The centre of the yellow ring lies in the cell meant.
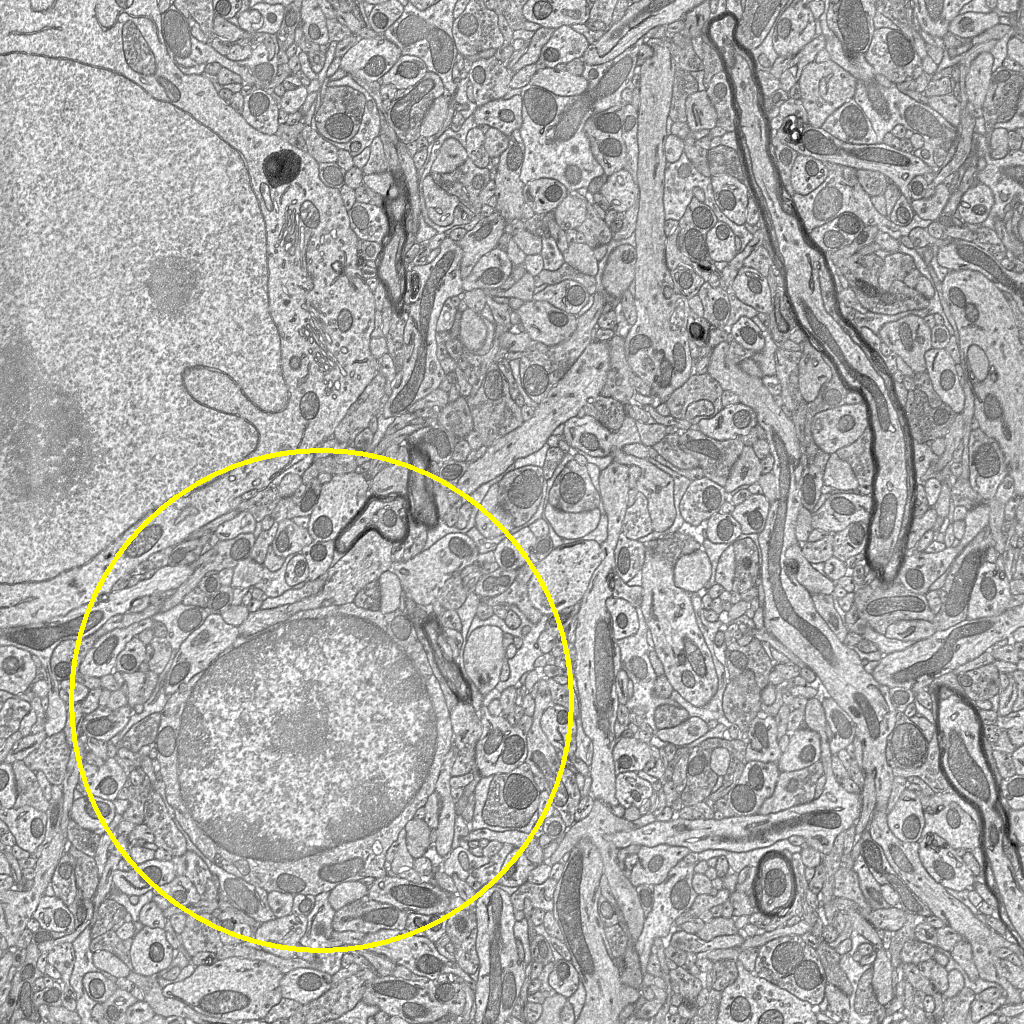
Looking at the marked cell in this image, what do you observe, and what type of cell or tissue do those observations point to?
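Round nucleus here, and the envelope is smooth, no infoldings. The chromatin is speckled, lighter and darker patches all across, with a larger darker patch near the centre. It's an oligodendrocyte.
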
